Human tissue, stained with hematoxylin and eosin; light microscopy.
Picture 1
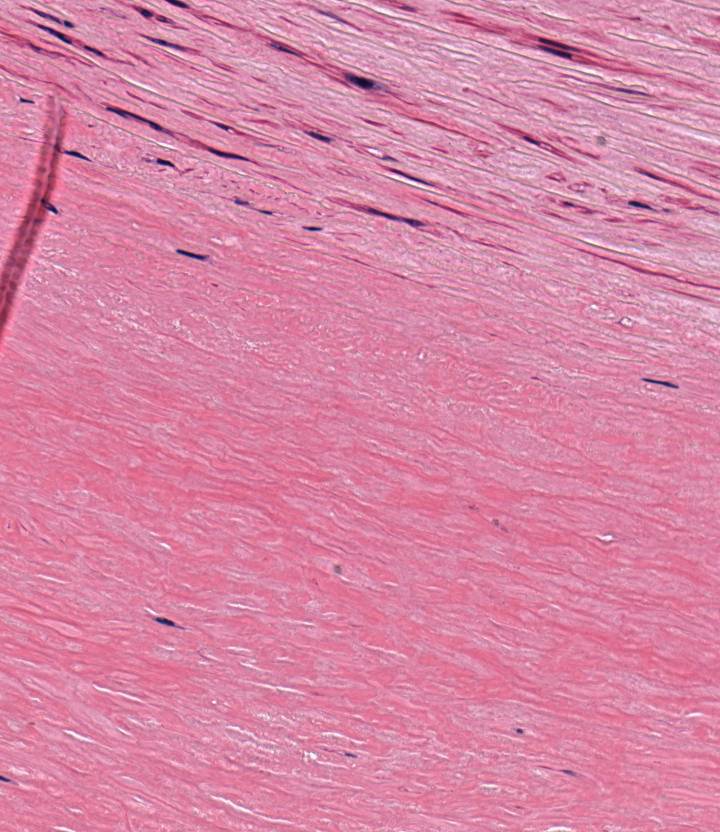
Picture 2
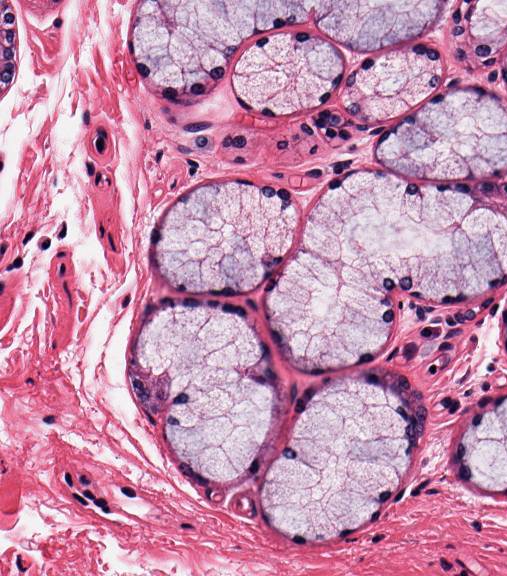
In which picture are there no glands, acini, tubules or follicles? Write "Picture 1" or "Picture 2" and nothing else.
Picture 1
